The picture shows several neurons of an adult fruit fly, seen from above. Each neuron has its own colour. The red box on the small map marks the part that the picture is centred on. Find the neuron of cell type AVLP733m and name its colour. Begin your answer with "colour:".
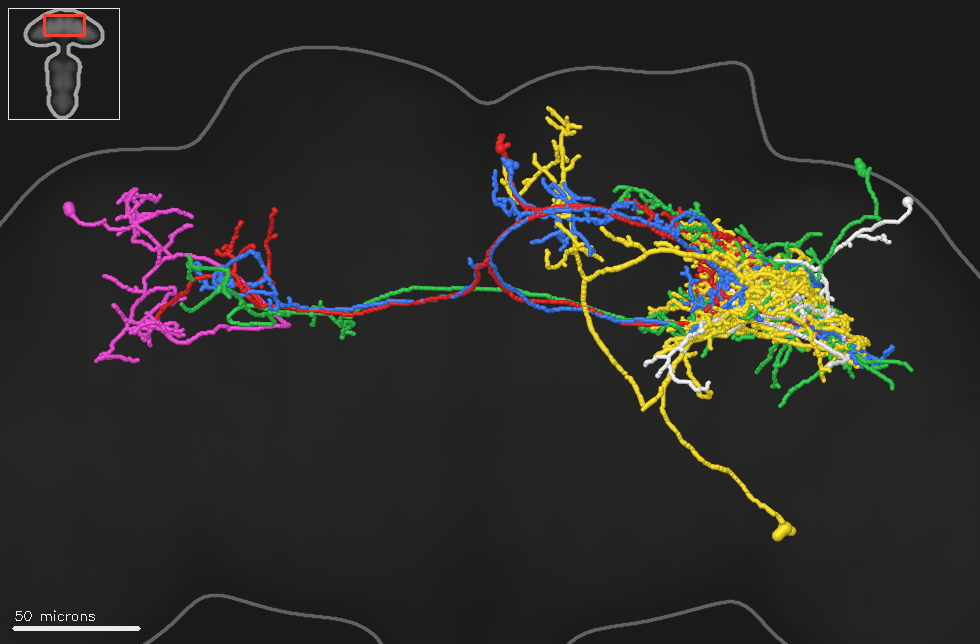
colour: green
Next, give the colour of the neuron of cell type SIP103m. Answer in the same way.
colour: red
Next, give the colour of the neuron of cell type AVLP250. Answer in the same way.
colour: magenta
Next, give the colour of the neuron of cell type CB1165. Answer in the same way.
colour: white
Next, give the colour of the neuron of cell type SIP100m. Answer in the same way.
colour: blue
